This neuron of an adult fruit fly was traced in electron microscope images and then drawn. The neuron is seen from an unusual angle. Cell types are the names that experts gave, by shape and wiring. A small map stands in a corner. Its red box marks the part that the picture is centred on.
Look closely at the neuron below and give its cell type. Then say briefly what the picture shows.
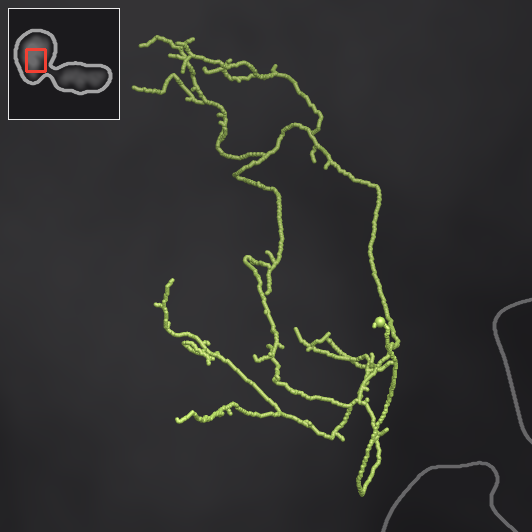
It is of cell type GNG336. This is a central-brain intrinsic neuron. The cell body can be seen on the right of the picture. Dozens of branch ends can be seen.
